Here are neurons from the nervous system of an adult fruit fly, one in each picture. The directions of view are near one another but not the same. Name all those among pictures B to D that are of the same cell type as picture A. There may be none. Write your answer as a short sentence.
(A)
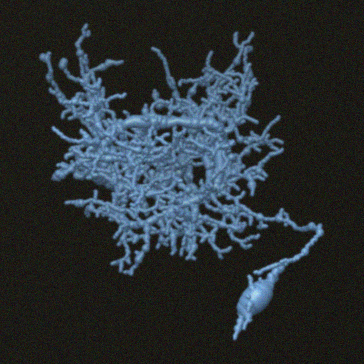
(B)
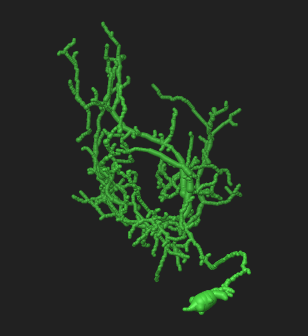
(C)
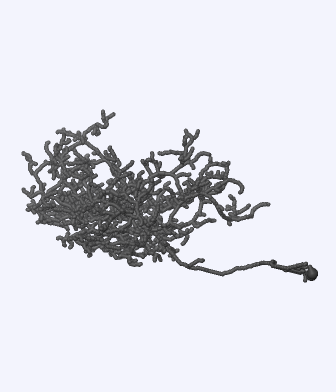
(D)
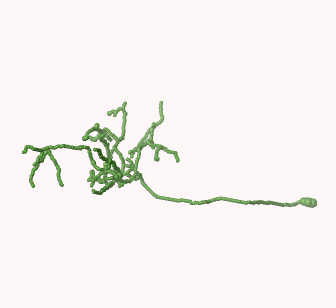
Picture B and picture C are of the same cell type.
